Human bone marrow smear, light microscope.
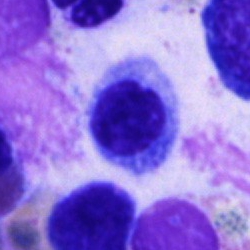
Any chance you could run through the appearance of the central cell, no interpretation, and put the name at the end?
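Look first at the nucleus: it fills most of the cell, and its chromatin is dark purple and dense. Now follow the rim of cytoplasm around it, and you will find it thinnest on the left side of the nucleus. Notice too that the cytoplasm shows no coarse granules. What you are looking at is an erythroblast.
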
